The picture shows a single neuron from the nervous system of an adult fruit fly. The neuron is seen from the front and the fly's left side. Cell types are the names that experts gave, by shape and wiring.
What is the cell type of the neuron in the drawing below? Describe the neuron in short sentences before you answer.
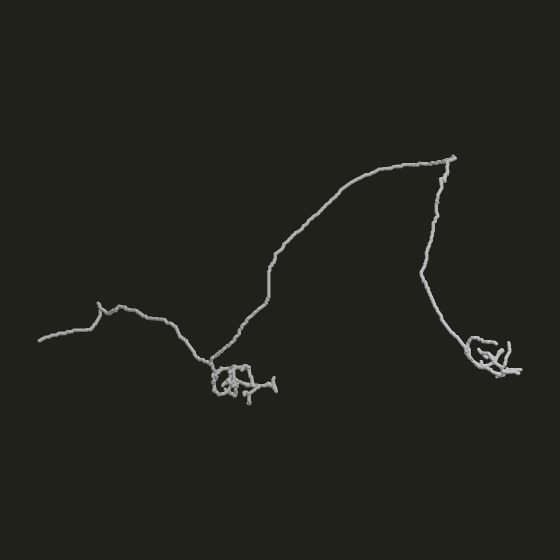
The drawing shows no cell body. As drawn here it is wider than it is tall. Its broad class is sensory neuron entering the brain. It is of cell type ORN_VA3.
